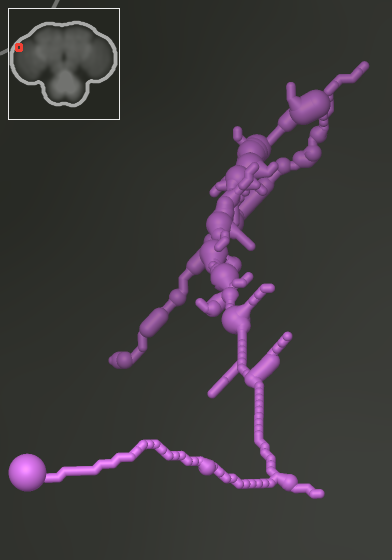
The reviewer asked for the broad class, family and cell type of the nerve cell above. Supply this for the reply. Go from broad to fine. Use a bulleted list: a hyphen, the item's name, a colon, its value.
- broad class: optic-lobe intrinsic neuron
- family: Dm
- cell type: Dm3b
